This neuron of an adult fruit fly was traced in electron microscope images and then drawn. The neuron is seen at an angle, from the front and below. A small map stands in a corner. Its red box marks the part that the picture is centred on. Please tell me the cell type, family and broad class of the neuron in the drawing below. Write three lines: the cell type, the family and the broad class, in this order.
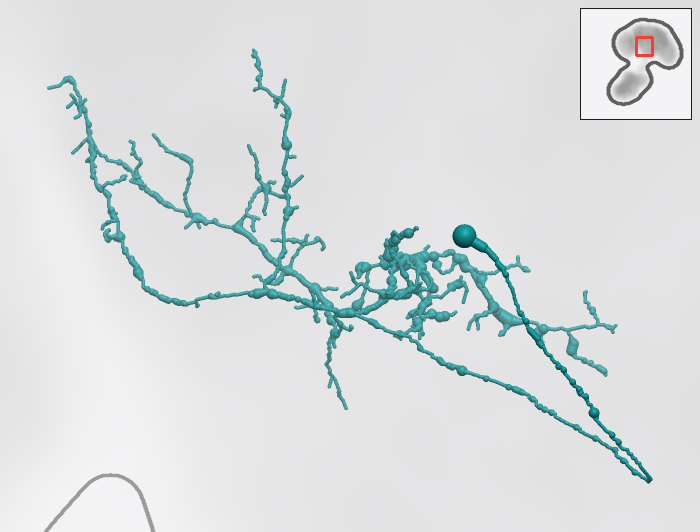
CB0986
hemilineage MD3
central-brain intrinsic neuron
